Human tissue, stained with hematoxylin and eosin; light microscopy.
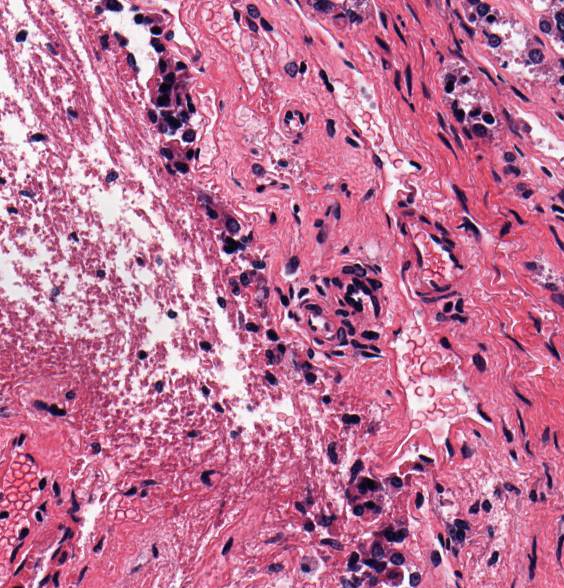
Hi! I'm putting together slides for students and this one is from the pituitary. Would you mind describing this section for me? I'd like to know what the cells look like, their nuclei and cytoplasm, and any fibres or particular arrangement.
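No epithelium anywhere in field. Wavy pink collagen bundles in right half, running obliquely from upper left towards lower right. Dark, elongated, spindle-shaped fibroblast nuclei scattered between collagen fibres. Vessel packed with red blood cells at lower left edge.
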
